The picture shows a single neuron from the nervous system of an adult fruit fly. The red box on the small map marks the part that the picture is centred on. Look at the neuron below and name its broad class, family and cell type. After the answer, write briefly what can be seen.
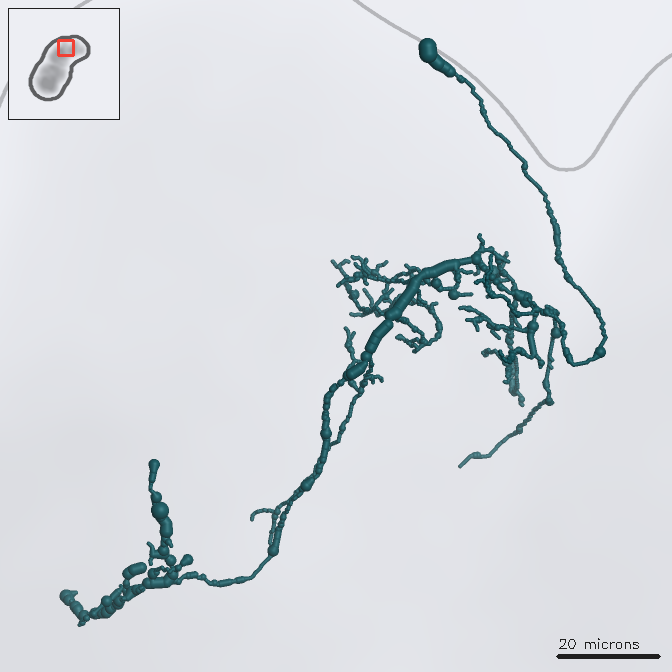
It is a nerve-cord intrinsic neuron. Its family is hemilineage 19A. The cell type is IN19A086. From top to bottom in the picture it spans about 120 microns. Dozens of branch ends can be seen.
